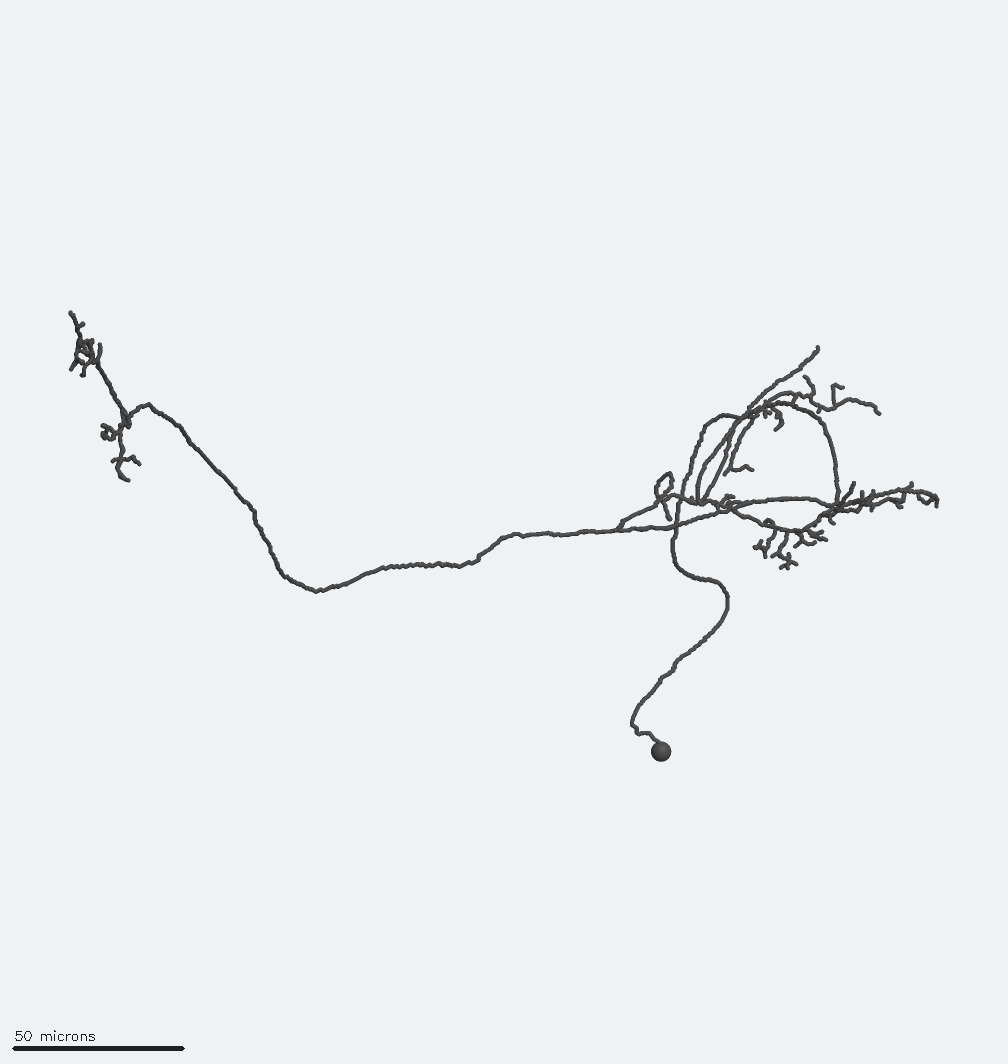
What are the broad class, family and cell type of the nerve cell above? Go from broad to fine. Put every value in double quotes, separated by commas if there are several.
"ascending neuron", "hemilineage 02A", "AN02A046"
